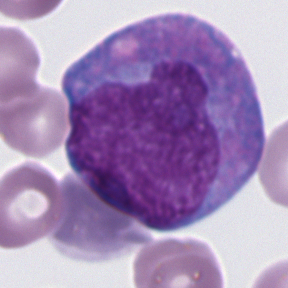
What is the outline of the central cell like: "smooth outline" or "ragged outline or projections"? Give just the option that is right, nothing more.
Smooth outline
